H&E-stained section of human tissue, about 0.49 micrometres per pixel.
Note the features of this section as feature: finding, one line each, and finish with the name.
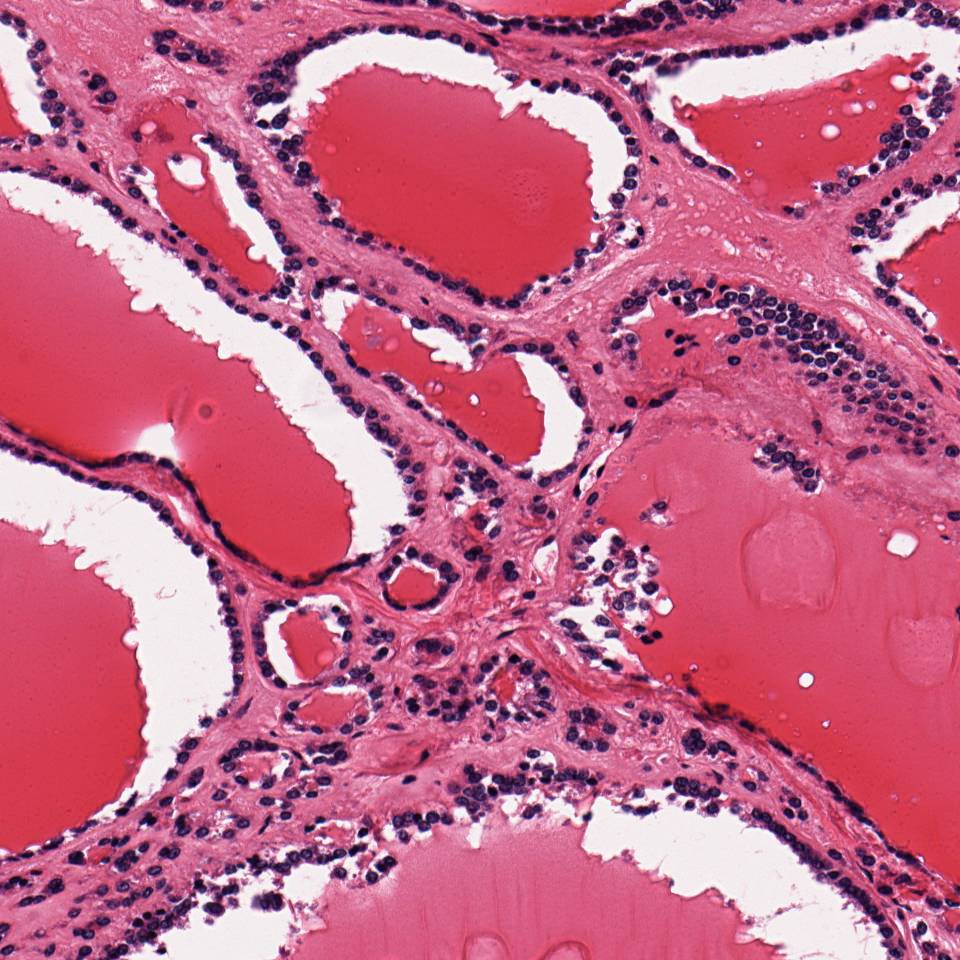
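Follicles: closely packed, very unequal in size, the largest at the edges, small ones clustered near the centre
Colloid: homogeneous and deep pink, filling each lumen
Lining: a single layer of flattened to low cuboidal cells
Nuclei: small, dark and round
Colloid edge: finely scalloped where it faces the clear gaps
Name: thyroid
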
